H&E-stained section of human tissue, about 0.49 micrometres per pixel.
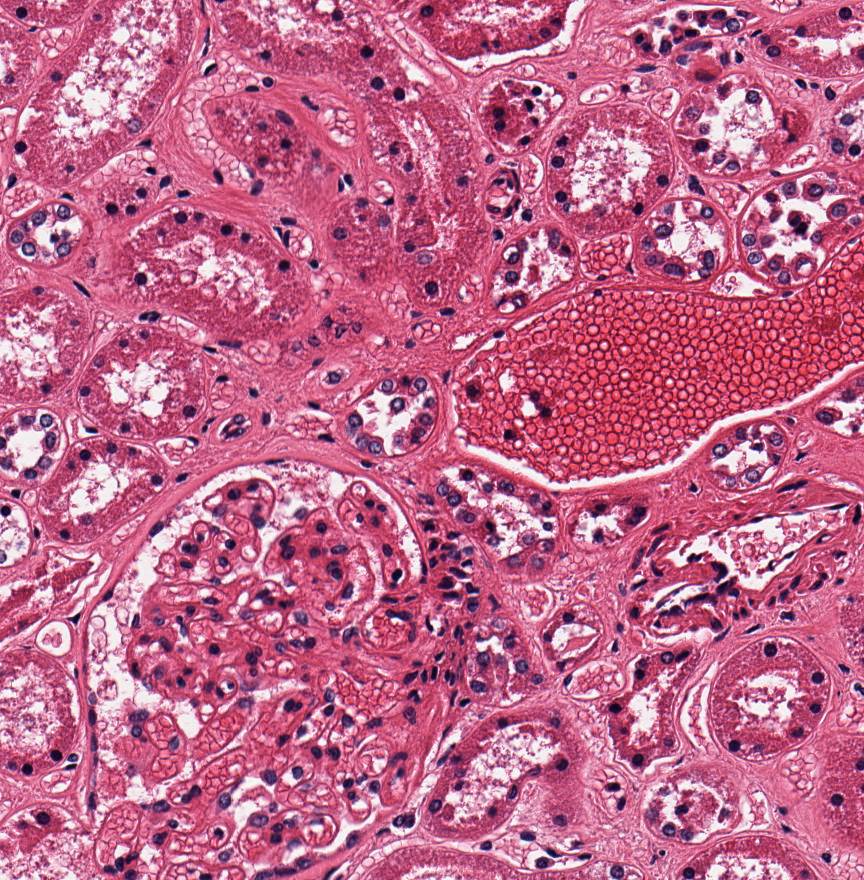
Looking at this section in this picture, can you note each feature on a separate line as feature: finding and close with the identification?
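Glomerulus: rounded tuft of capillary loops inside Bowman's capsule, lower left
Tubules: most of the field, cross and oblique section, closely packed
Larger tubules: abundant pink granular cytoplasm, round nuclei toward the base
Smaller tubules: mainly upper right, lower cells, paler cytoplasm, closer nuclei
Diagnosis: renal cortex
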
